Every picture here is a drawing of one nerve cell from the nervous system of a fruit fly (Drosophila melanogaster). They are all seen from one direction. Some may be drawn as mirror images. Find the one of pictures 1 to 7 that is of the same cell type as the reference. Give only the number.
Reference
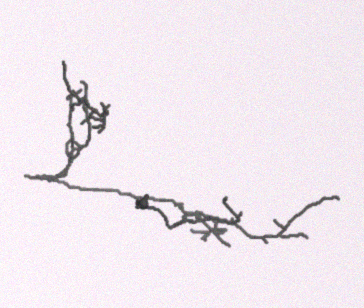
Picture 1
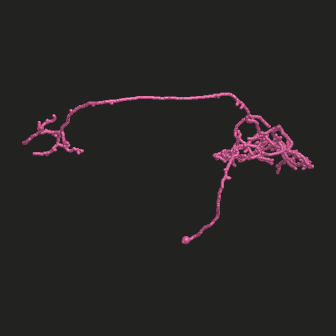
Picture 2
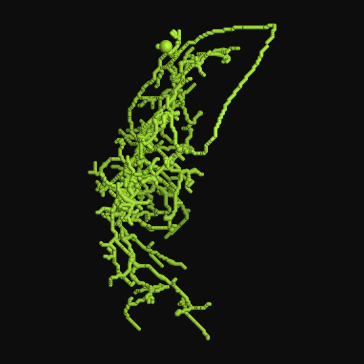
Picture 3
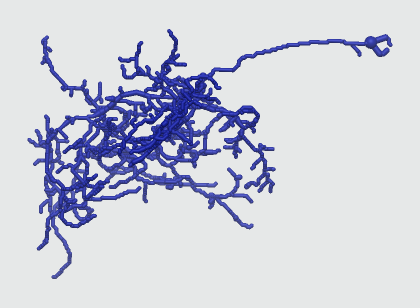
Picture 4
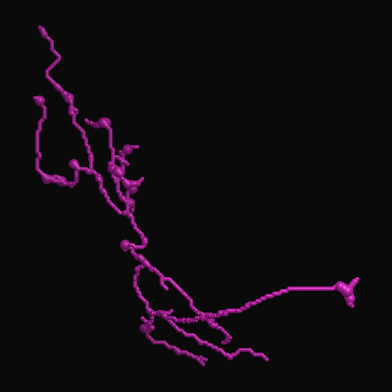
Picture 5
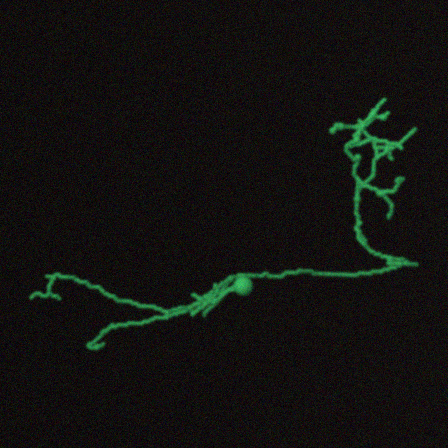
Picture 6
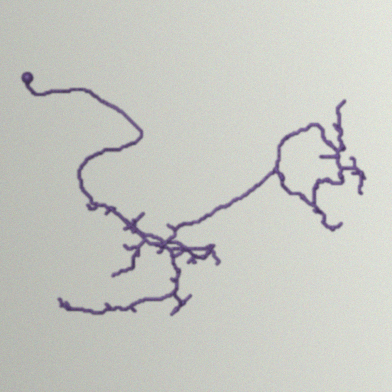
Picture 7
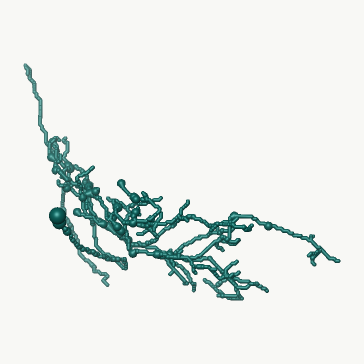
5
